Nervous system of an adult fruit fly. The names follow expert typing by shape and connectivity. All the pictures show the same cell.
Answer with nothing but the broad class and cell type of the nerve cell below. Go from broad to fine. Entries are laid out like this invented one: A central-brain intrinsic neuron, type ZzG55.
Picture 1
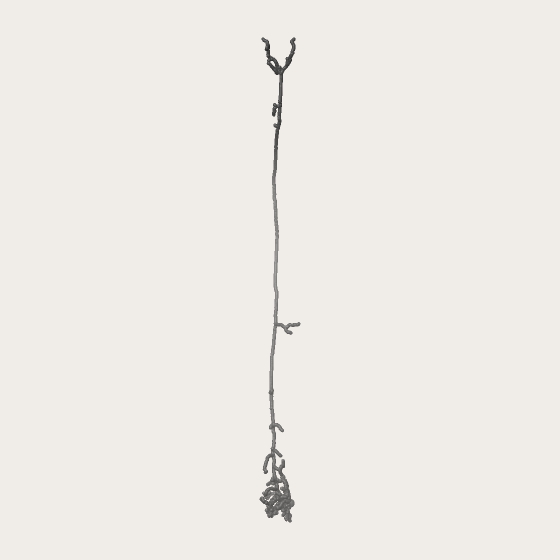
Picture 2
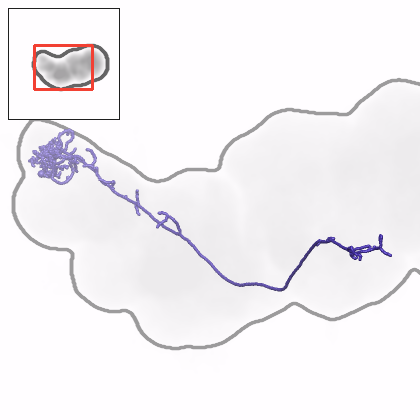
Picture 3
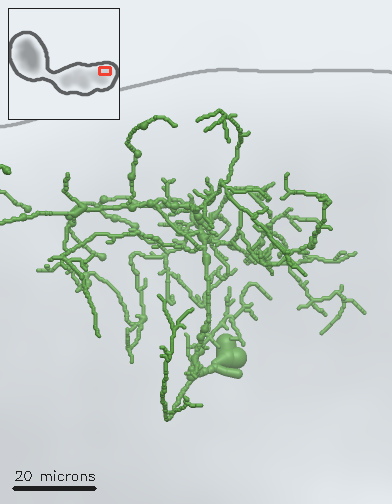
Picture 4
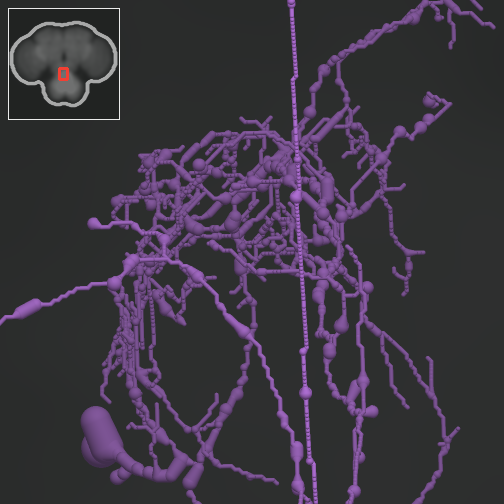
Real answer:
An ascending neuron, type ANXXX169.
